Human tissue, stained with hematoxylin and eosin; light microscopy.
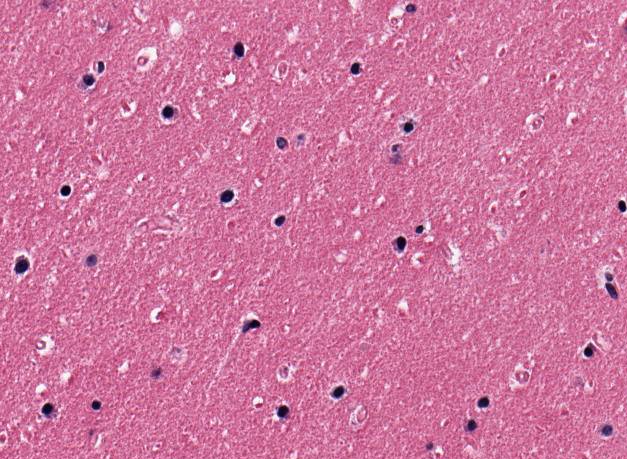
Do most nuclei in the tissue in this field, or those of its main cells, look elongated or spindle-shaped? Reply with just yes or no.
No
